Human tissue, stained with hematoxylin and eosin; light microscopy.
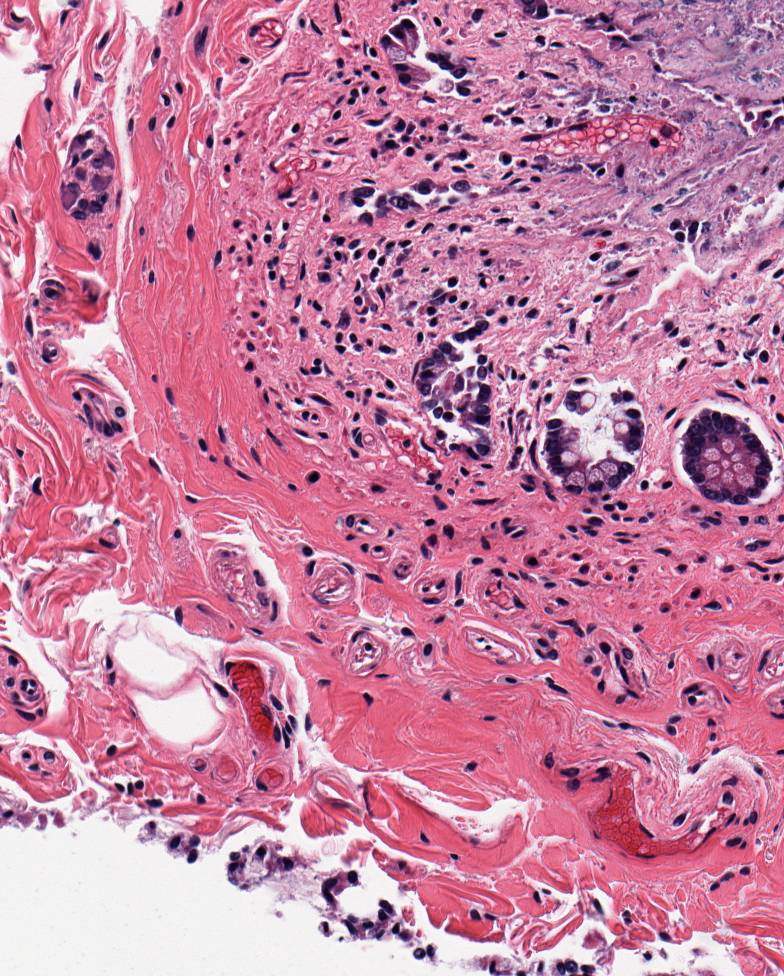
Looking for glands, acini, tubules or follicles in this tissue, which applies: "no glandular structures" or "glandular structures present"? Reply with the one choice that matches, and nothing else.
Glandular structures present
